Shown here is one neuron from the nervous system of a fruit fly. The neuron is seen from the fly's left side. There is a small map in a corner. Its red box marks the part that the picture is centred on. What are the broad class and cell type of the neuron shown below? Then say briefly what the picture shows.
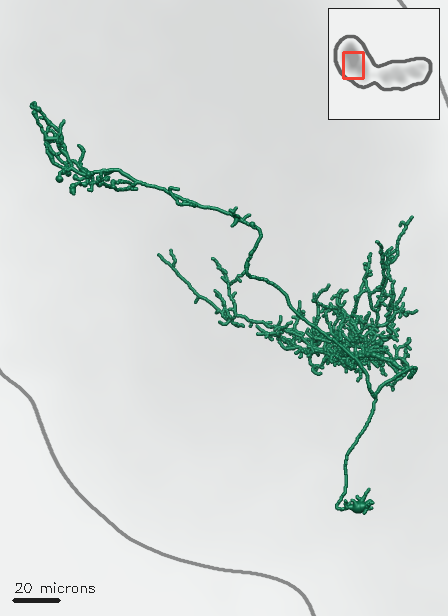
Its broad class is central-brain intrinsic neuron. The cell type is CB0582. By the scale bar it is about 190 microns tall in this view. Dozens of branch ends can be seen.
